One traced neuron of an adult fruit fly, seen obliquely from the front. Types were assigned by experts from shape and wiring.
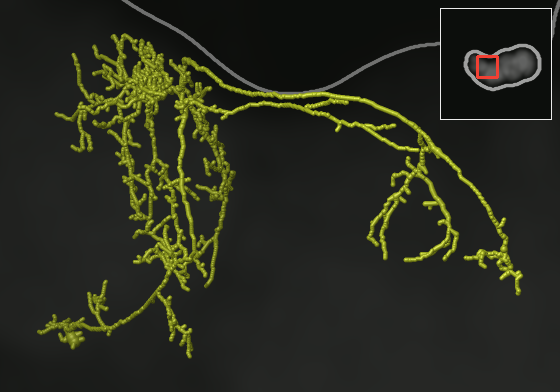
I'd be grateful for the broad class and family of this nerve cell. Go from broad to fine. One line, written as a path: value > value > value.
nerve-cord intrinsic neuron > hemilineage 02A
